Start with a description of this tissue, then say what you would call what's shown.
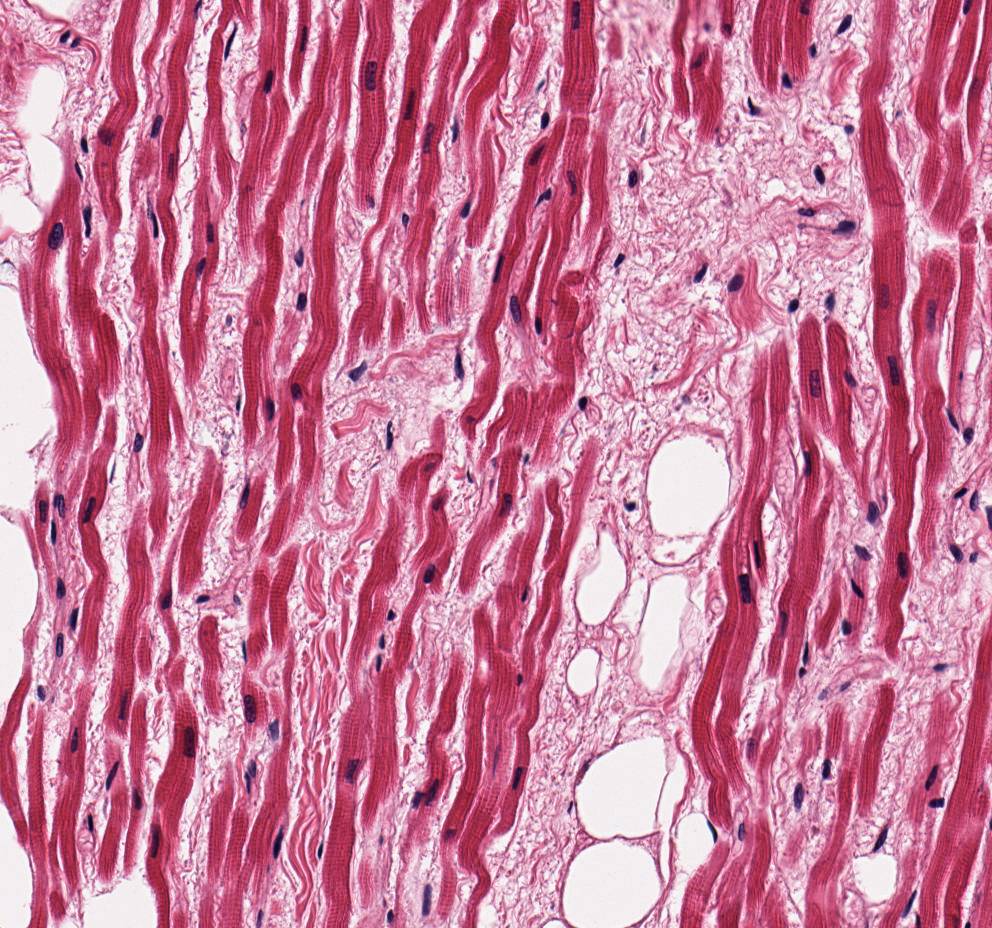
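Muscle fibres with fine transverse cross-striations along their length. Some fibres branch and join neighbouring fibres. Cytoplasm deep red-pink. Small dark elongated nuclei scattered in the loose tissue between fibres. Tissue: atrial appendage of the heart.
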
